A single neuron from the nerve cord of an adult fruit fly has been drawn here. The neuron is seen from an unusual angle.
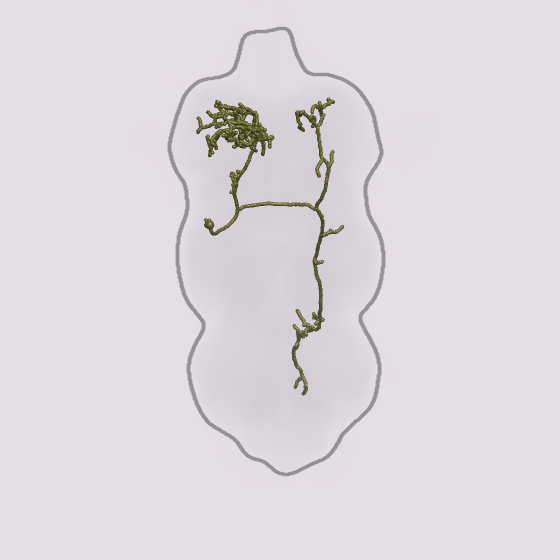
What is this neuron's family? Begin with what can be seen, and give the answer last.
In this view it is taller than it is wide. It is a nerve-cord intrinsic neuron. The family is hemilineage 08B.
